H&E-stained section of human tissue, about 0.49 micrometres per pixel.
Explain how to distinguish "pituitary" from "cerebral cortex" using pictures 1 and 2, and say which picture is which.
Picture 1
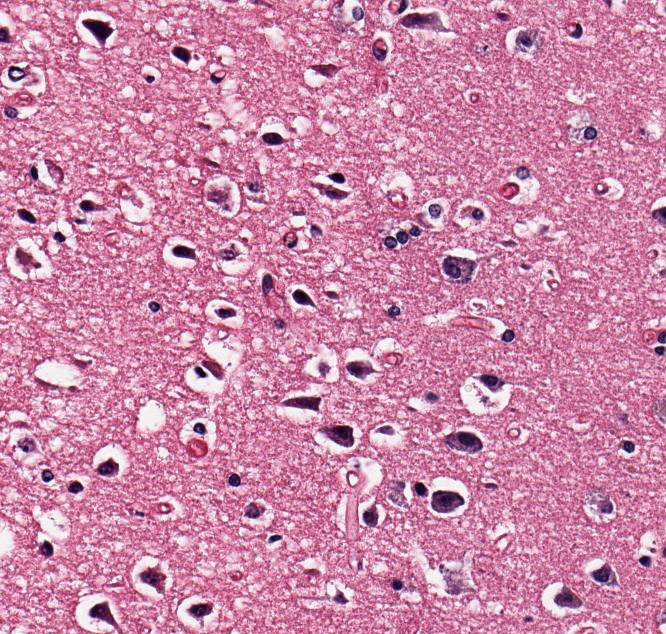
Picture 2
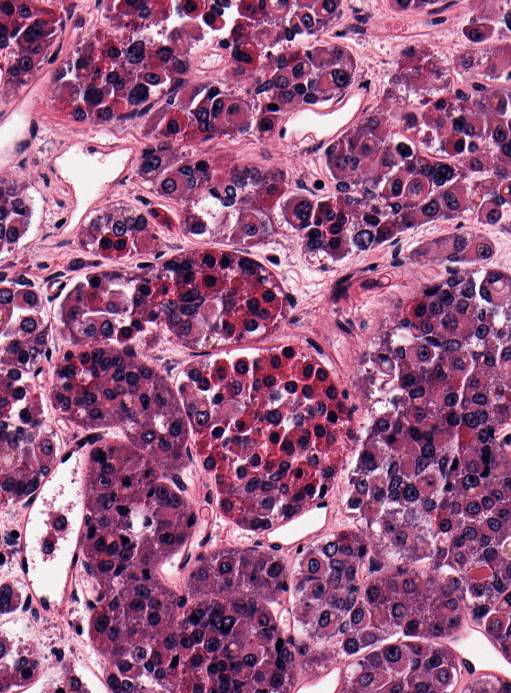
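The tissue in picture 1 is cerebral cortex, and that in picture 2 is pituitary. In the cerebral cortex, cells lie singly in a continuous pink, finely granular neuropil, with no glands, tubules or epithelium, whereas in the pituitary the cells lie in rounded nests and cords separated by thin pink fibrous strands bearing scattered flattened spindle-shaped nuclei. The cortex contains neurons, many with shrunken, dark, angular or triangular bodies, among small cells with round, dense, dark nuclei; the pituitary cells are instead polygonal with round, dark, mostly central nuclei.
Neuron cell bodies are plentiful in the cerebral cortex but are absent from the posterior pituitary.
Cytoplasm in the pituitary varies from cell to cell within a single nest, some deep red and granular and others pale or purplish, while in the cortex only a few cells show bright red cytoplasm, one of them left of centre in the lower half.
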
